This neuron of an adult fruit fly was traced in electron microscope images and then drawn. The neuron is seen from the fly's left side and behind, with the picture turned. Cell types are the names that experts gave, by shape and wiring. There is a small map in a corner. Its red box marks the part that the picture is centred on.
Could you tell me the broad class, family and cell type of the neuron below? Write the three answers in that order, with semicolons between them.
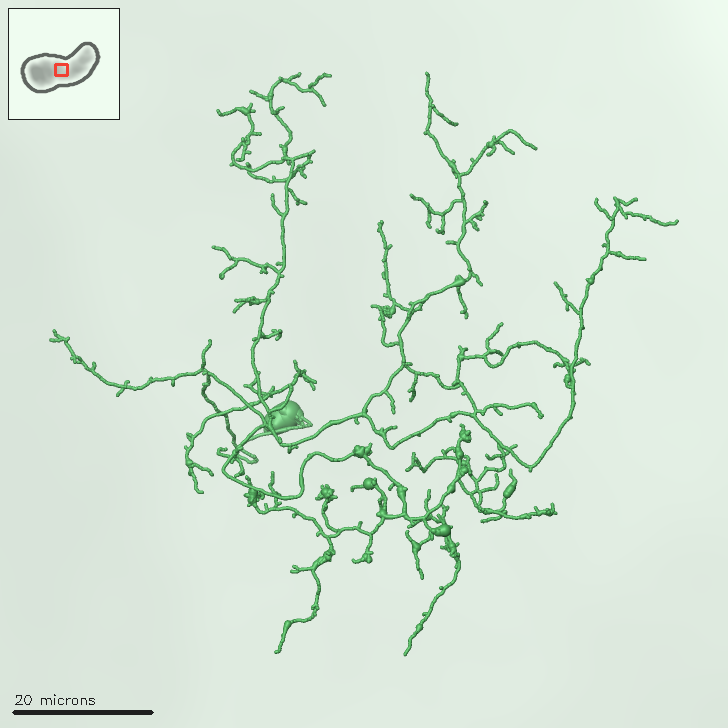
optic-lobe intrinsic neuron; Cm; Cm16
